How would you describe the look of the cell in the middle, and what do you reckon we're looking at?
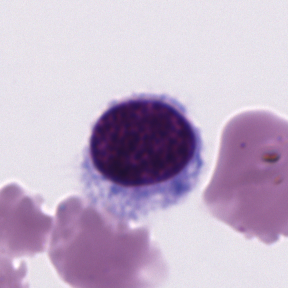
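Look first at the chromatin: it is dark purple and mottled, with small paler patches lying between darker clumps. No nucleolus can be made out in the nucleus. The cytoplasm is pale blue and holds no coarse red-purple granules. This is a hairy cell.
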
